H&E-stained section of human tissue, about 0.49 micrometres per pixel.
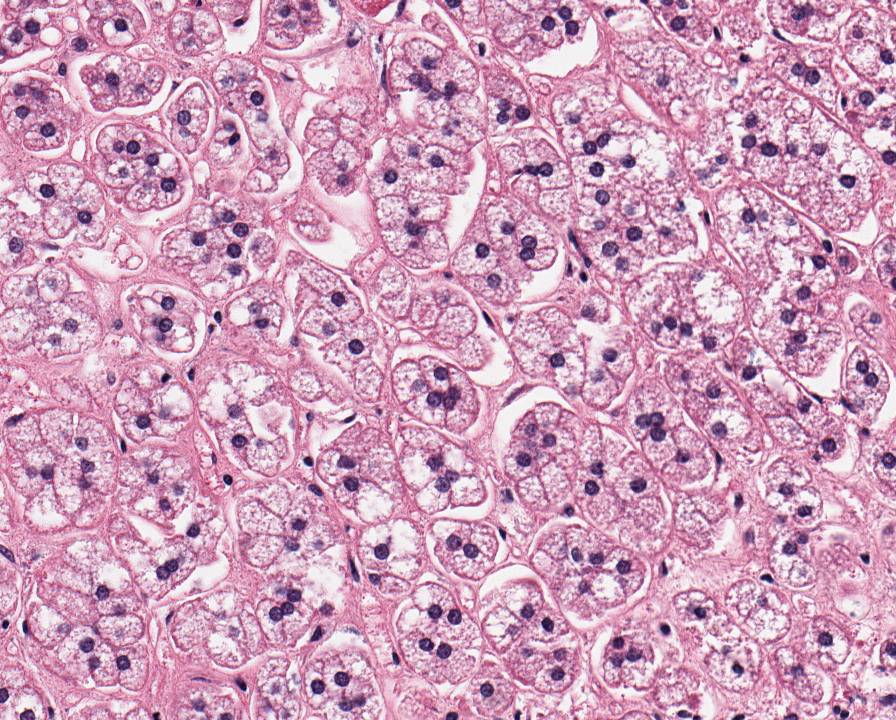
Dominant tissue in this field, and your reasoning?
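This is the zona fasciculata of the adrenal gland. Look at the cells: they are large and polygonal, with abundant pale, finely vacuolated, foamy cytoplasm. Their nuclei are small, round and dark, sit centrally, and are fairly uniform in size and shape.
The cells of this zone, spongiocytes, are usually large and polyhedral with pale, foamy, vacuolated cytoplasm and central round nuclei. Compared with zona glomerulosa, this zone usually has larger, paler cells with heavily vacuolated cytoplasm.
Throughout the field the cells lie in rounded nests and short cords separated by thin pink septa.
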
